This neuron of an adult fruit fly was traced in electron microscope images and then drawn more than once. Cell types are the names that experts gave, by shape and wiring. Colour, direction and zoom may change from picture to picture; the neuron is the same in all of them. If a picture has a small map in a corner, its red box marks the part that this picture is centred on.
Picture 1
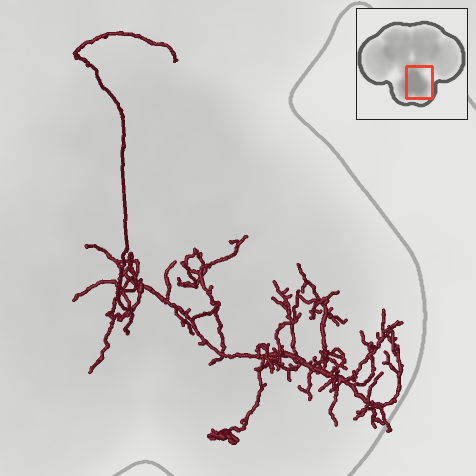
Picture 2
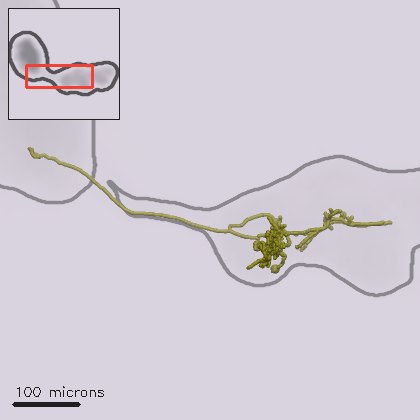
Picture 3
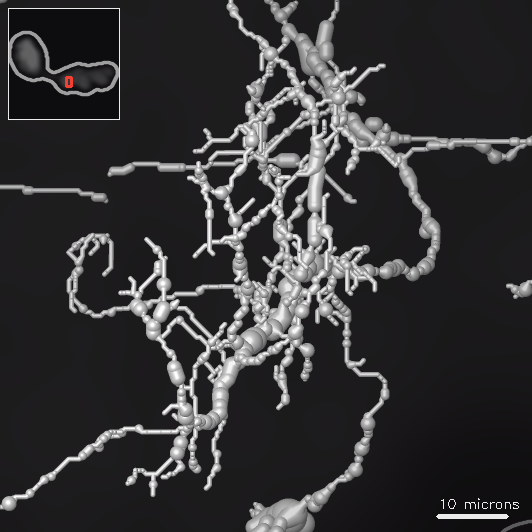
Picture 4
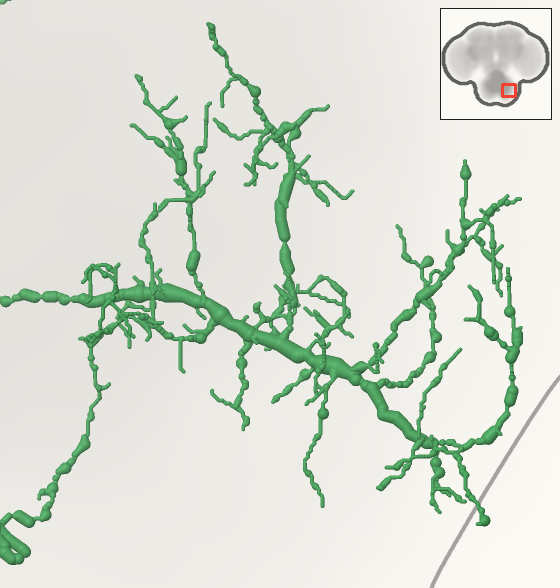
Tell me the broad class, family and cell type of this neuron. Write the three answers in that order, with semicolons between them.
ascending neuron; hemilineage 05B; AN05B104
